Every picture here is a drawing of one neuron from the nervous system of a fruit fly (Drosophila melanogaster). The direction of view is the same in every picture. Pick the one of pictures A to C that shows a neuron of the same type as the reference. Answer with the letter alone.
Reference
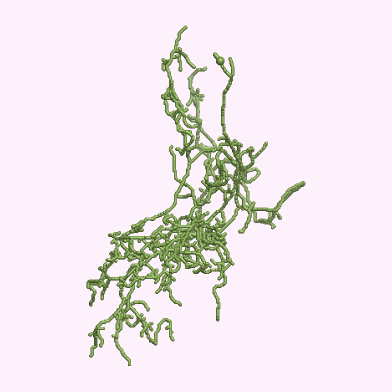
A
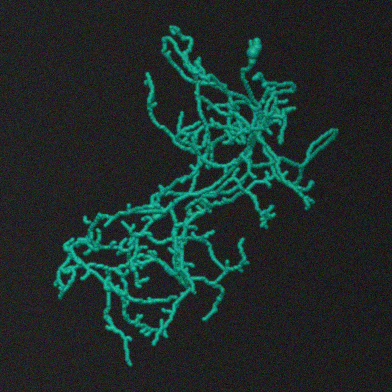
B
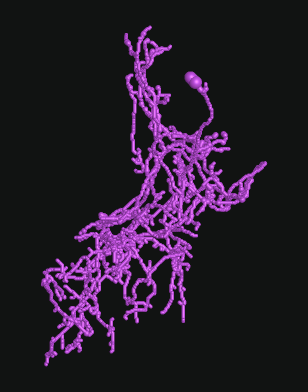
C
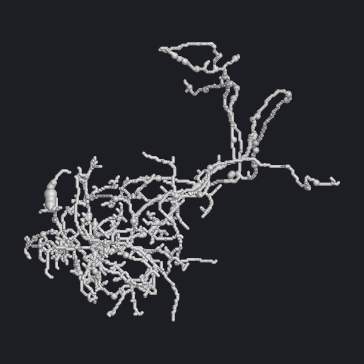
B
